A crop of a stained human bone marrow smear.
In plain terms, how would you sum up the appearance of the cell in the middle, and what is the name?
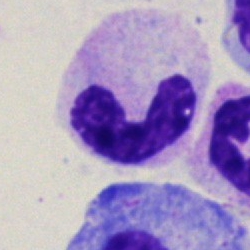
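A single curved band forms the nucleus, shaped like a U that opens towards the top of the picture. The nucleus lies in the lower half of the cell. Around it the cytoplasm is abundant and pale pinkish-lilac, holding fine, faint pinkish granules. This is a band neutrophil.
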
